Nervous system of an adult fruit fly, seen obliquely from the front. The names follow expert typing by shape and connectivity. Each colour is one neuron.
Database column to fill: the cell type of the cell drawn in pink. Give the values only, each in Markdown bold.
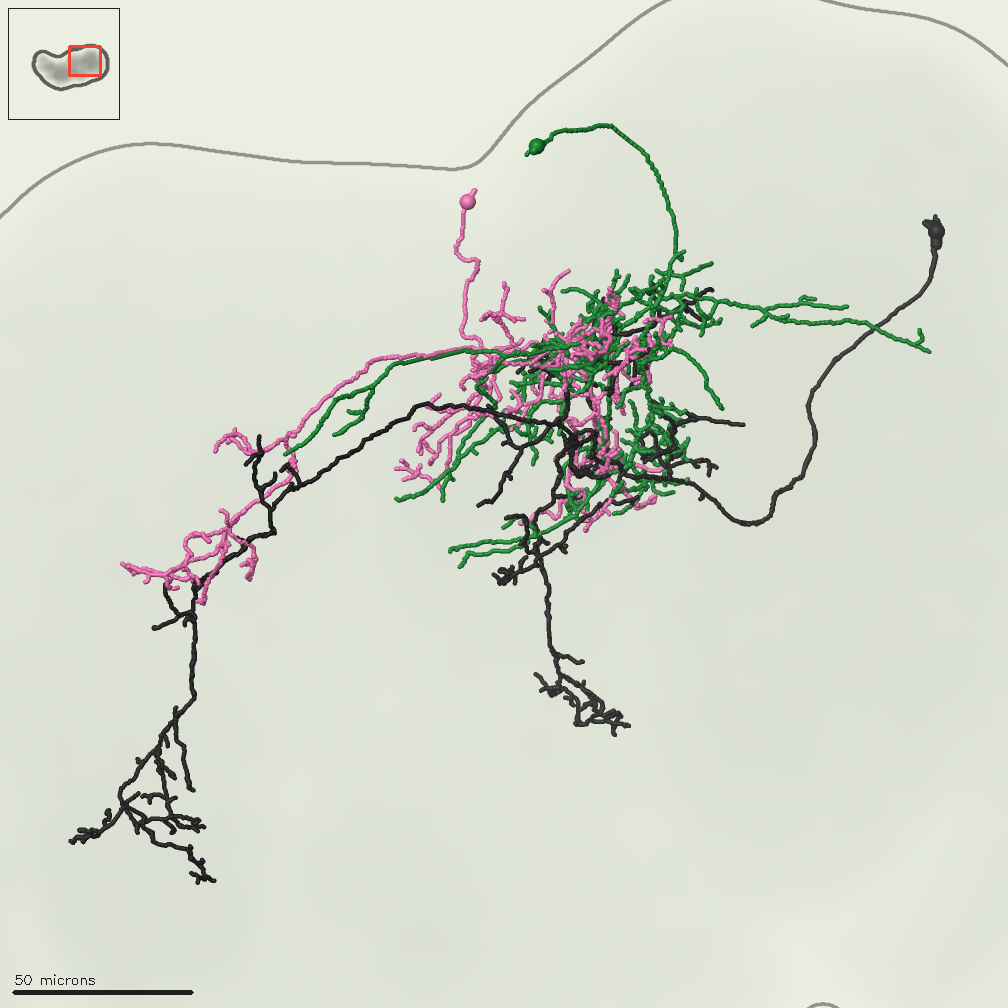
**CL235**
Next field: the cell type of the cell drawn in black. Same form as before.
**CL131**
